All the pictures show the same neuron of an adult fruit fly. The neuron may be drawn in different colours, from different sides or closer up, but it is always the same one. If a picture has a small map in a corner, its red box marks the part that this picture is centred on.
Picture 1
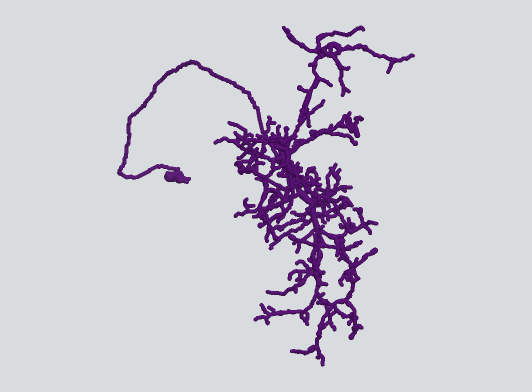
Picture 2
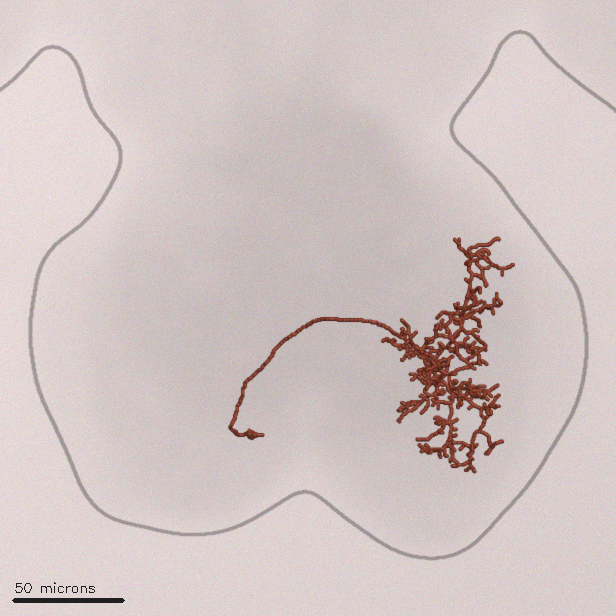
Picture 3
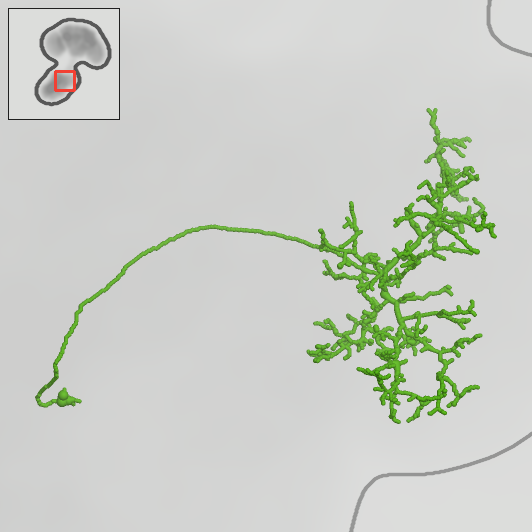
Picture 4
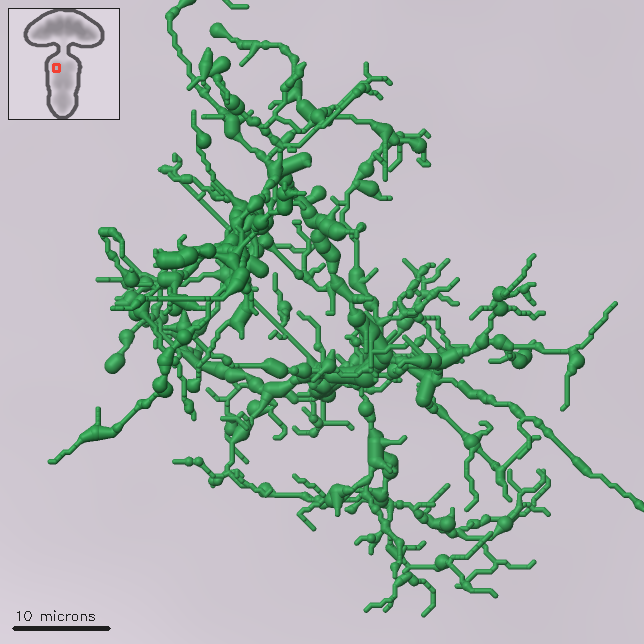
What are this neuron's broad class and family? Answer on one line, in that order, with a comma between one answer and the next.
nerve-cord intrinsic neuron, hemilineage 12B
